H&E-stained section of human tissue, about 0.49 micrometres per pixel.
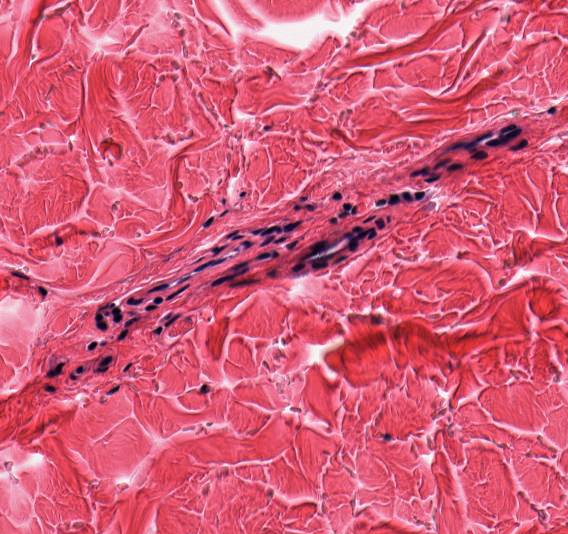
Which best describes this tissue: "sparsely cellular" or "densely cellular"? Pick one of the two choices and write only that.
Sparsely cellular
